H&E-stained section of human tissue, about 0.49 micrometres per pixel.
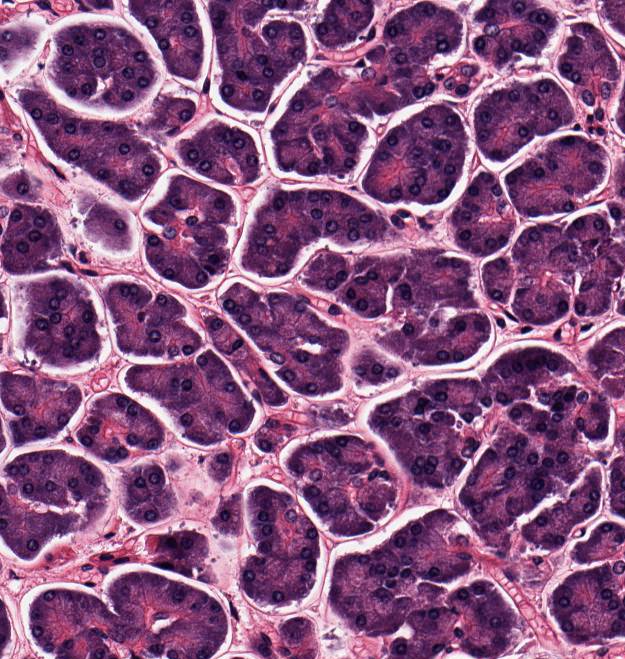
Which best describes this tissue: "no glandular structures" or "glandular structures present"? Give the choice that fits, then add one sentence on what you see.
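Glandular structures present. The whole field is filled with closely packed rounded and lobulated epithelial units separated by thin strands of stroma.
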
